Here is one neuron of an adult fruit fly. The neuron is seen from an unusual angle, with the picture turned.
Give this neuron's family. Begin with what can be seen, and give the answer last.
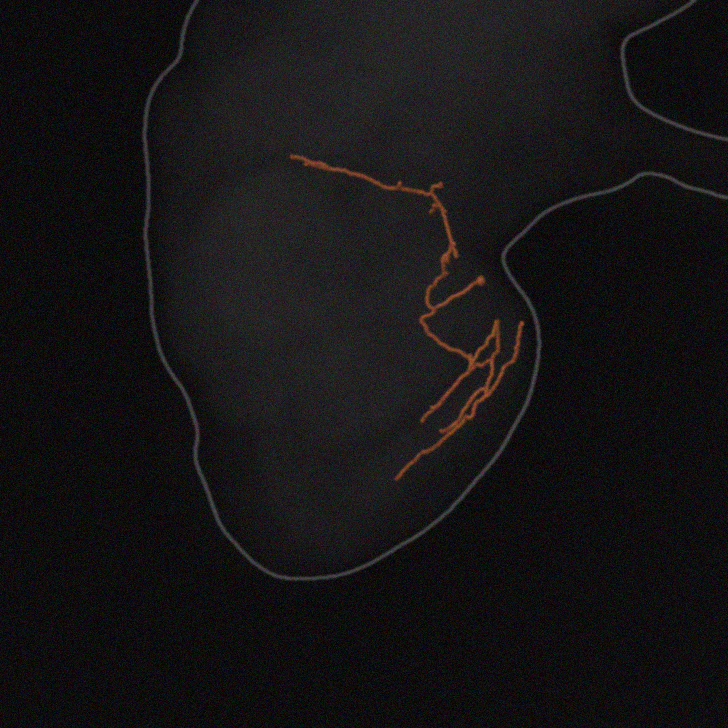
It lies in the brain. As drawn here it is taller than it is wide. It is a visual centrifugal neuron. The family is LPT.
